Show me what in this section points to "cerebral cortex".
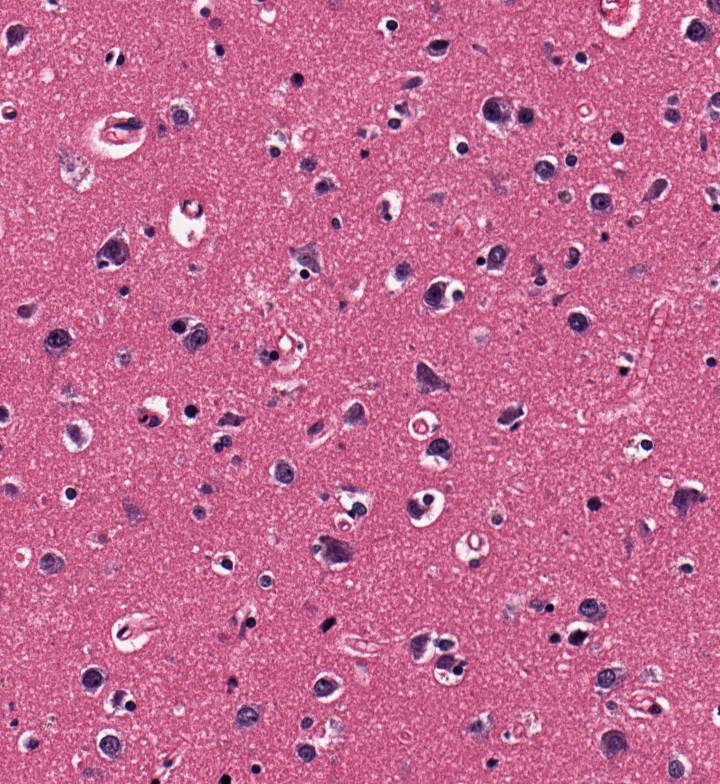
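This section is cerebral cortex.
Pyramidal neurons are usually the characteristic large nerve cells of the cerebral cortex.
Matching this, larger cells with angular or triangular bodies and purple-staining cytoplasm are scattered throughout; their round nuclei are paler than the small dark nuclei, and some show a single distinct nucleolus. Many small, dense, round dark nuclei with little visible cytoplasm lie among these larger cells.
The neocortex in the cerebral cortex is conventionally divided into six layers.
In this field, however, cells lie singly and fairly evenly scattered in a continuous background, without forming clusters, rows or units.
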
